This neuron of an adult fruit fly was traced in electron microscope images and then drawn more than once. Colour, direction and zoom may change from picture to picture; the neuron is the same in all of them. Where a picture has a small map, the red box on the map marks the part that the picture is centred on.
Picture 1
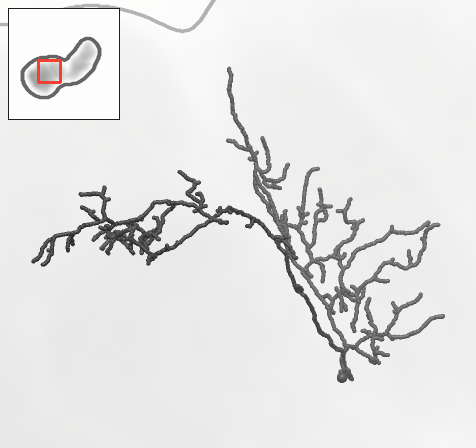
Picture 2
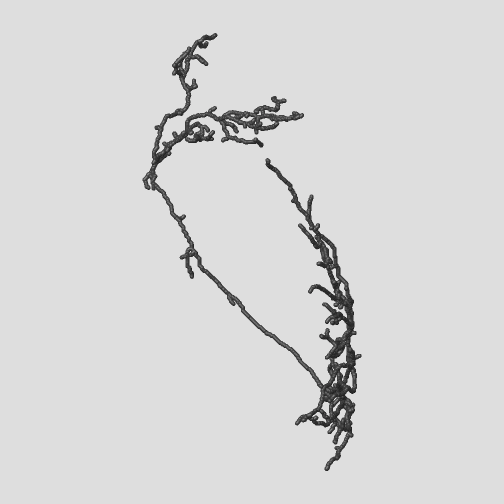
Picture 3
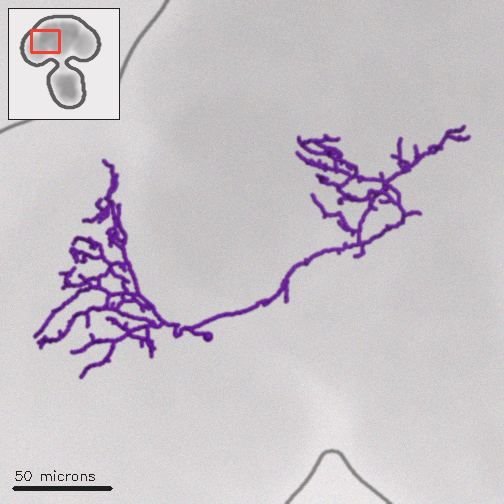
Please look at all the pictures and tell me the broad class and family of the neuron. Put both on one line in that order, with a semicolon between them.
visual centrifugal neuron; MeVC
